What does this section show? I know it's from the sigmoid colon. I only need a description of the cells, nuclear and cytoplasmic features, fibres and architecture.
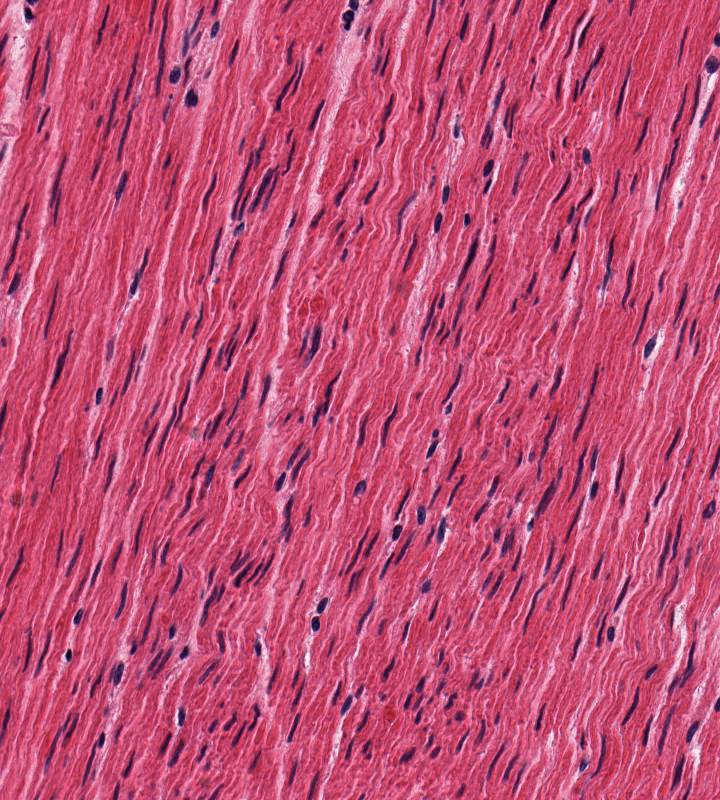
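Deep pink-red eosin staining marks the fibres, whose outline is slightly wavy along their length. Nuclei are elongated and dark purple, their long axes aligned with the fibres; they lie singly and are scattered fairly evenly across the entire field.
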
